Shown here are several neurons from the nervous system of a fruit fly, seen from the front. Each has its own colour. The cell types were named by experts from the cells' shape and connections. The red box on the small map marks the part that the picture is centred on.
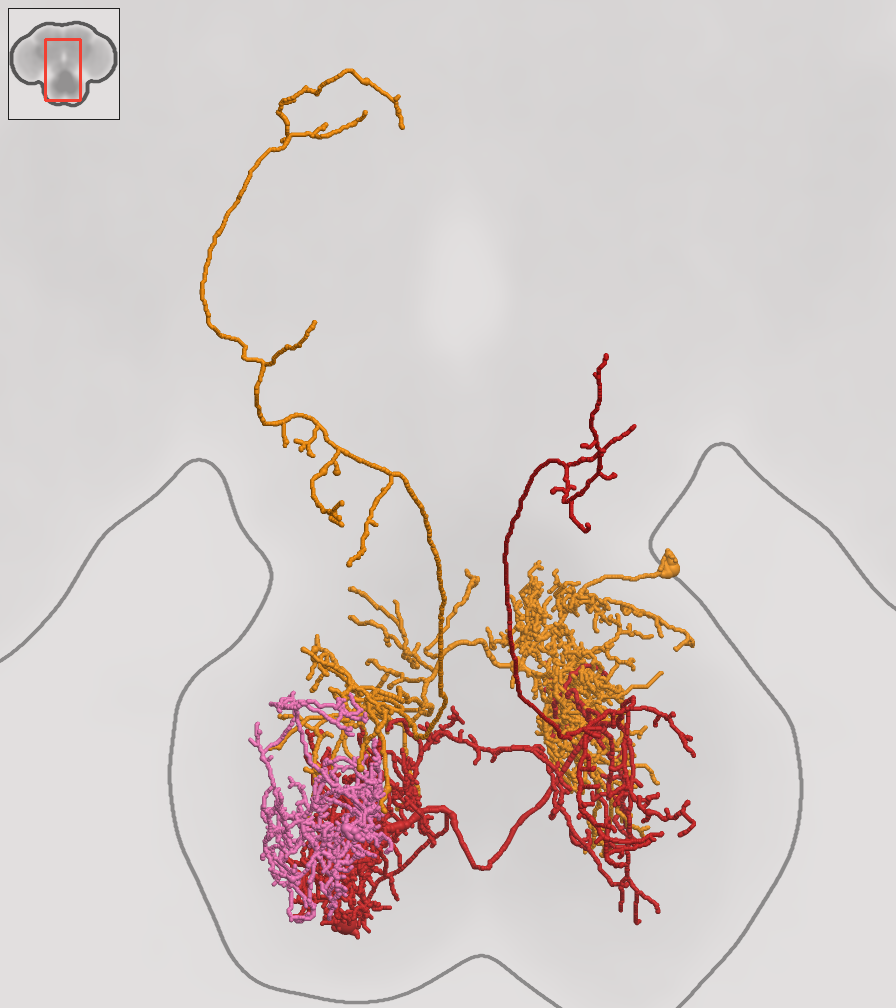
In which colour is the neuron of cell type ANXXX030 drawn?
orange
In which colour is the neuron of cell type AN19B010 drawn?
red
